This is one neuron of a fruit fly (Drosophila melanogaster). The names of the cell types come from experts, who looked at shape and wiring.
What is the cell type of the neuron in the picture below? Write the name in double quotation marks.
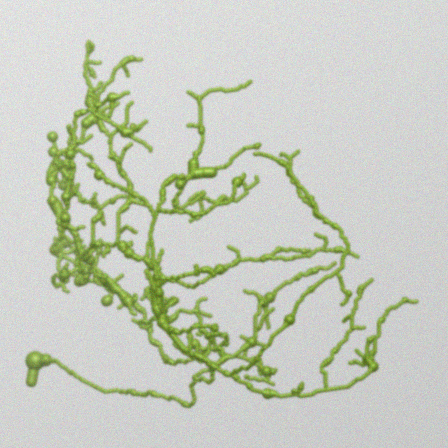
"AVLP410"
